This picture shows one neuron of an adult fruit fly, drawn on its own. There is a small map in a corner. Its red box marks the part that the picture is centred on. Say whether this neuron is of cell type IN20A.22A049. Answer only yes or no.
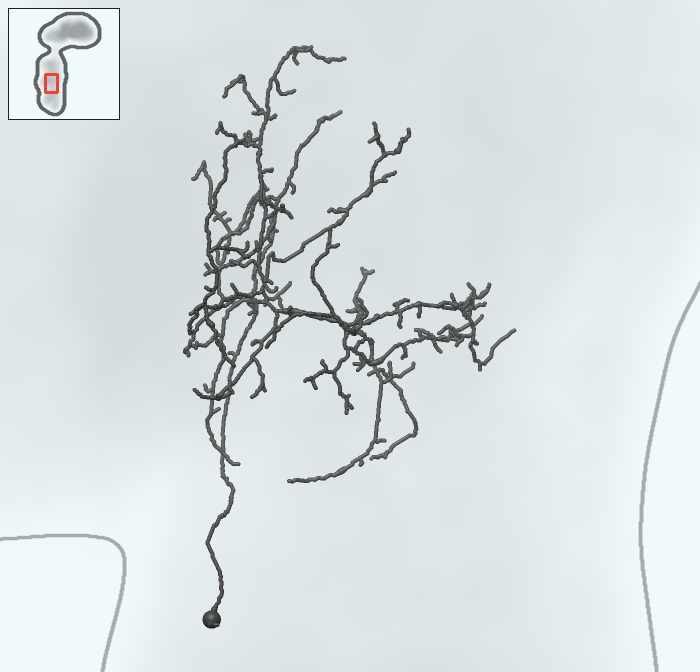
no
